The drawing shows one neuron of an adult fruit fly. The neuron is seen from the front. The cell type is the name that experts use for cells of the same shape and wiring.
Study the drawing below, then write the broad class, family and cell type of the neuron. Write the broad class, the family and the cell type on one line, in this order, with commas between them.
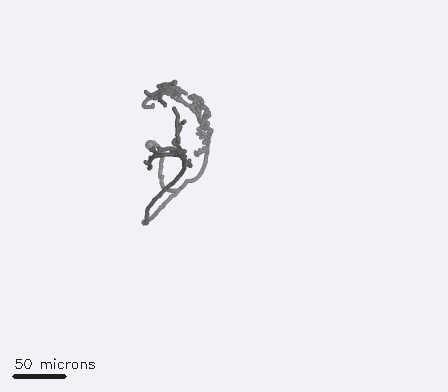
central-brain intrinsic neuron, hemilineage PSp1, LAL148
